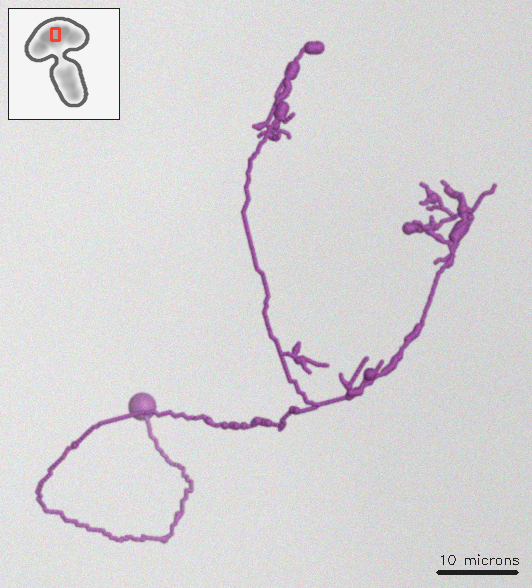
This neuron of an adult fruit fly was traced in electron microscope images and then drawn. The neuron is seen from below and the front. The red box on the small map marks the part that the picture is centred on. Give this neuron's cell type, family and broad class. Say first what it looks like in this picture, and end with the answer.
It is in the brain and does not reach the nerve cord. From top to bottom in the picture it spans about 65 microns. The cell type is vDeltaL. The name of its family is class CX. Its broad class is central-brain intrinsic neuron.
